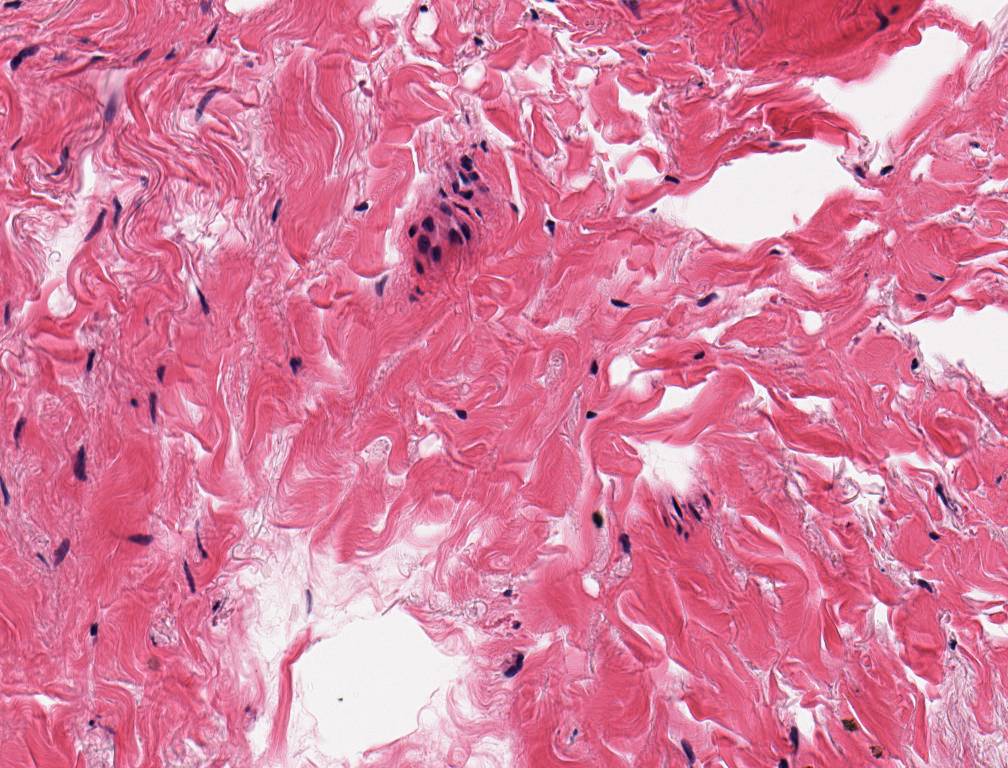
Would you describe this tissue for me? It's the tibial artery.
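Small dark spindle-shaped nuclei are sparse and lie scattered singly between the collagen bundles. In the upper centre sits a small, tight cluster of dark rounded nuclei. The empty spaces are angular clefts, not round thin-walled fat cell vacuoles. No epithelium is present anywhere in the field.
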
